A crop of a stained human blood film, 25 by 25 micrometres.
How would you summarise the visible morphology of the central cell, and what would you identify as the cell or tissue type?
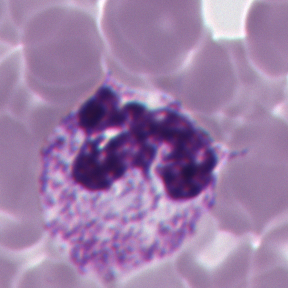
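Let's start with the outline: roughly round, with a slightly ragged edge. Now look at the nucleus, divided into several lobes joined to one another. Notice that it lies mainly in the upper half of the cell, and no nucleoli are visible in it. This is a segmented neutrophil.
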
